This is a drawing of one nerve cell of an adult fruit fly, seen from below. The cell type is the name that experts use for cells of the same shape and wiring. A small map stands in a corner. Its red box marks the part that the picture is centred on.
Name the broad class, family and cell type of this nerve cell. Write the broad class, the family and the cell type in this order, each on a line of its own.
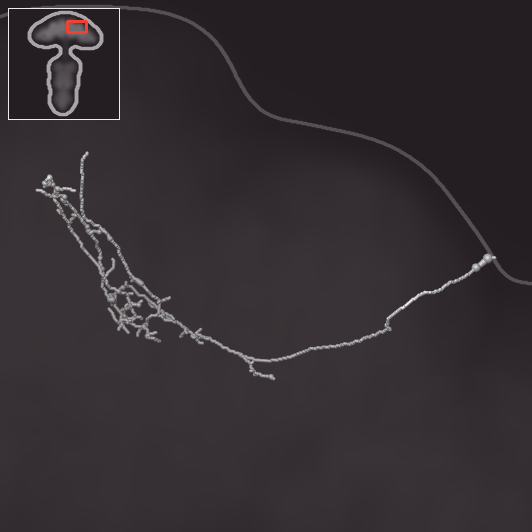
central-brain intrinsic neuron
hemilineage SIPa1_ventral
SIP013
